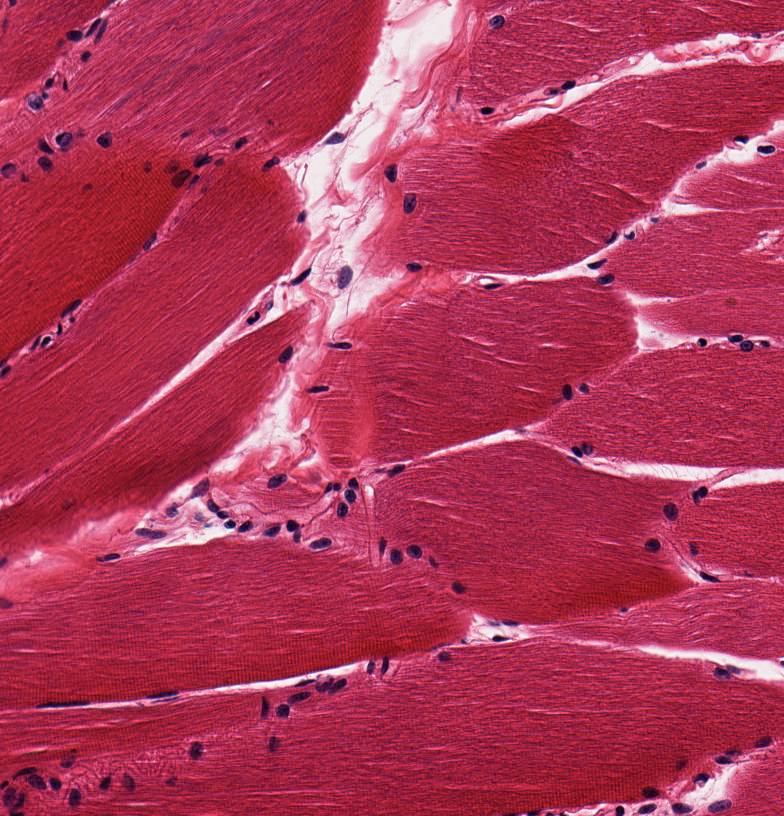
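Skeletal muscle, haematoxylin and eosin. Dark, flattened nuclei lie at the edges of the skeletal muscle fibres, whose cytoplasm stains a deep red. A band of pale, loose connective tissue runs between fibre groups from the top centre down toward the left middle. No fat cells are present.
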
